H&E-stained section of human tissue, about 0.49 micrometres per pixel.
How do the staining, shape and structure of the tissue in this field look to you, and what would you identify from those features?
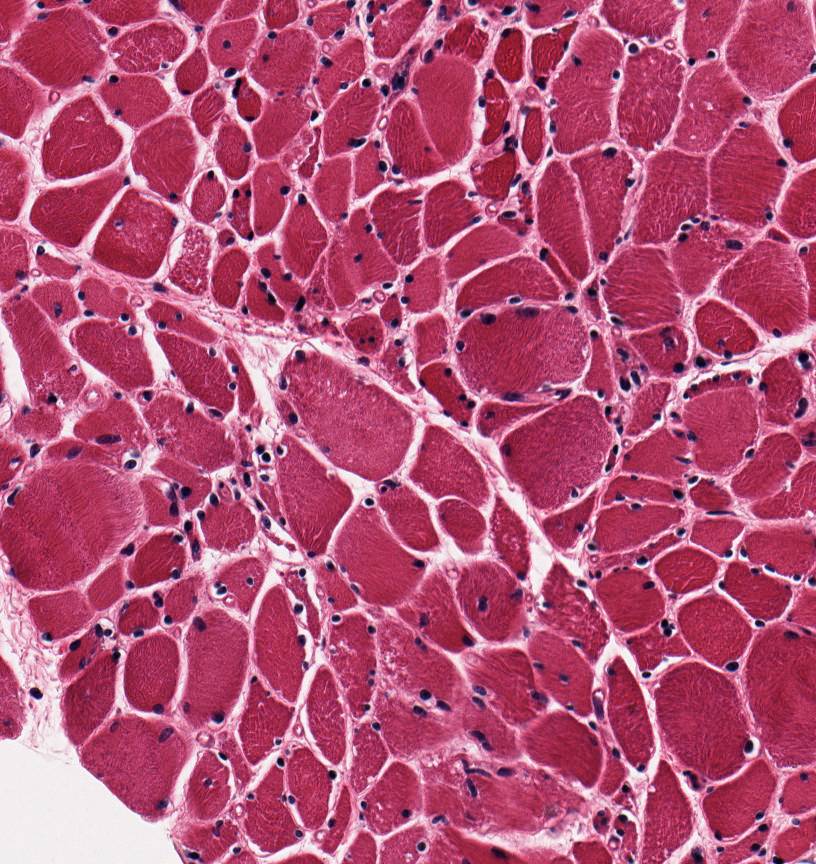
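Fibre size varies markedly, small and large fibres intermixed throughout. Most nuclei are small, dark and at the fibre edges. A few fibres, such as the large one left of centre, have paler, mottled cytoplasm than their neighbours. No fat cells are seen. This is skeletal muscle.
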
